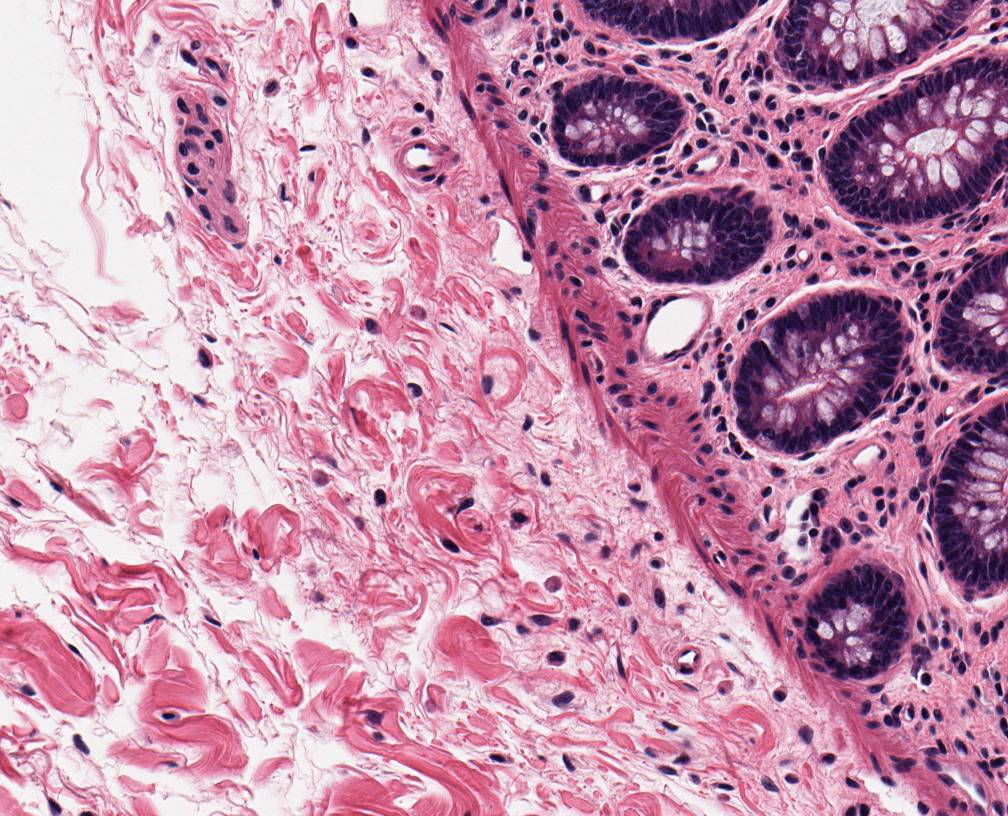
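sigmoid colon: mucosa with glands fills the right of the field, loose connective tissue the left. The crypts, cut across, appear round to oval. Notice the lining's many goblet cells, pale mucin vacuoles crowding the small central lumen, and dark nuclei kept to the outer rim.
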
